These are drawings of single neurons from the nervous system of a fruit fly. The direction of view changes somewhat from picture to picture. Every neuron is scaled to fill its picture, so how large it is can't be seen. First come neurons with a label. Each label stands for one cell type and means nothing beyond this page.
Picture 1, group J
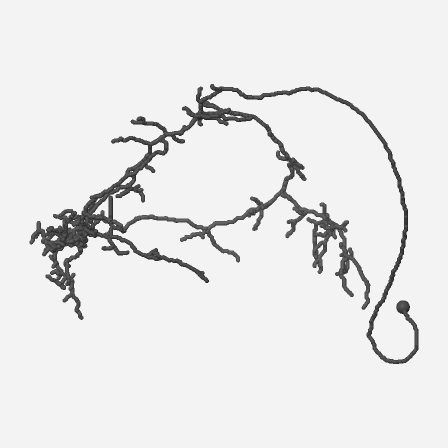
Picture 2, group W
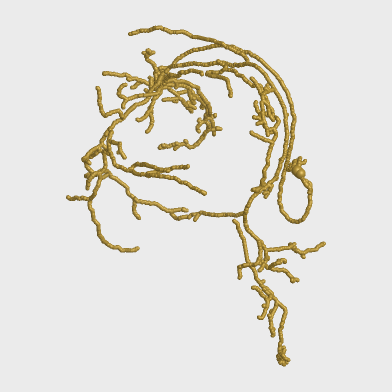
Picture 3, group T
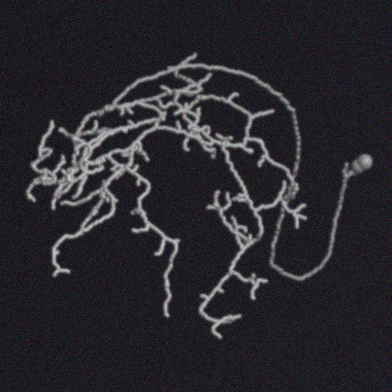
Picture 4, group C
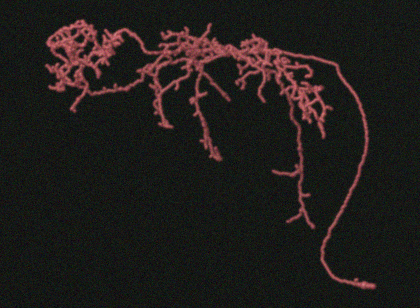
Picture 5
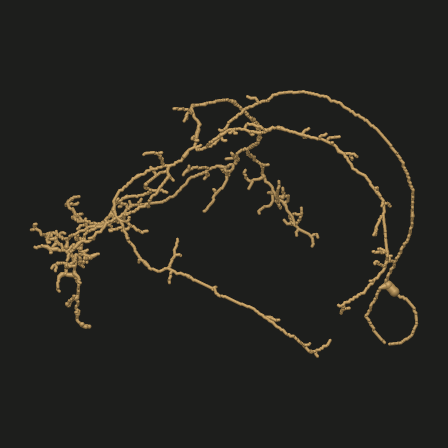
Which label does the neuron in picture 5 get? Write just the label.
group J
